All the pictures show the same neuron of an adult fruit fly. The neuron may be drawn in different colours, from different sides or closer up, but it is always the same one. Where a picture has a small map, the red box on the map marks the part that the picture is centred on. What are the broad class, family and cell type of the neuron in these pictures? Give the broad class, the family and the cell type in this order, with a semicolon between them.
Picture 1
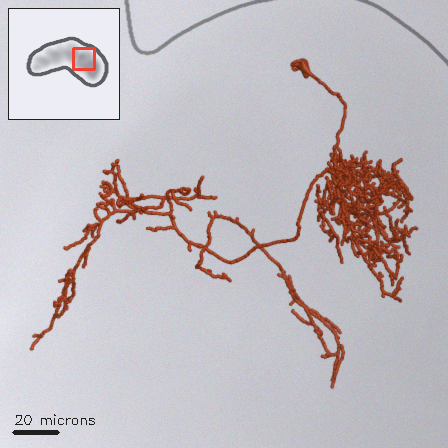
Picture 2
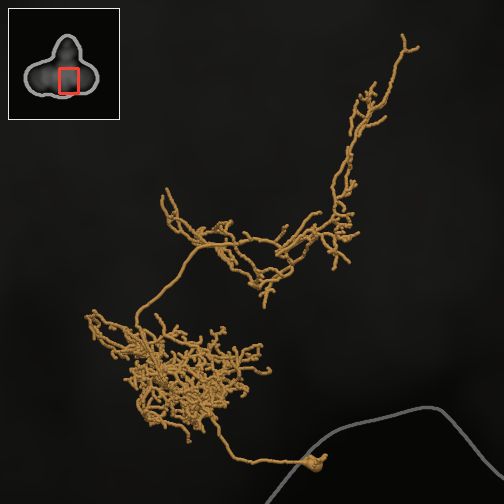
central-brain intrinsic neuron; class ALPN; M_lv2PN9t49_a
